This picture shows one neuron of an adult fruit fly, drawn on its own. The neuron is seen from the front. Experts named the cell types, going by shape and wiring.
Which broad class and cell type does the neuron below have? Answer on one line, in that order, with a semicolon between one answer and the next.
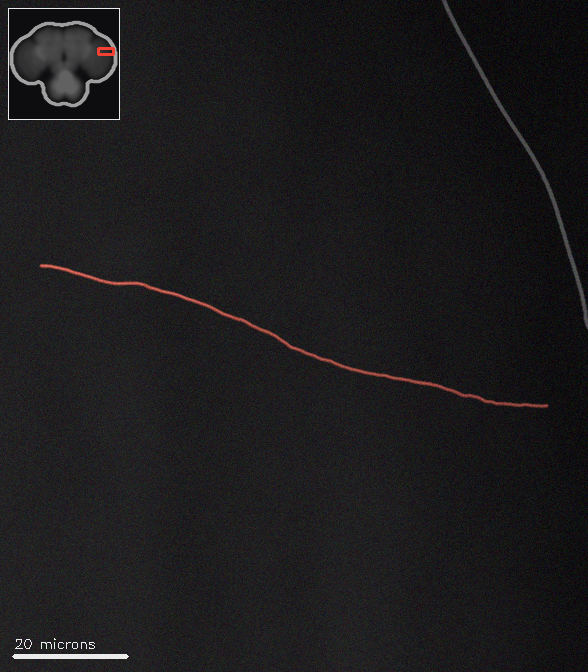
optic-lobe intrinsic neuron; Lai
